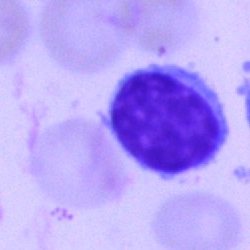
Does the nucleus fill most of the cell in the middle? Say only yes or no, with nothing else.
Yes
